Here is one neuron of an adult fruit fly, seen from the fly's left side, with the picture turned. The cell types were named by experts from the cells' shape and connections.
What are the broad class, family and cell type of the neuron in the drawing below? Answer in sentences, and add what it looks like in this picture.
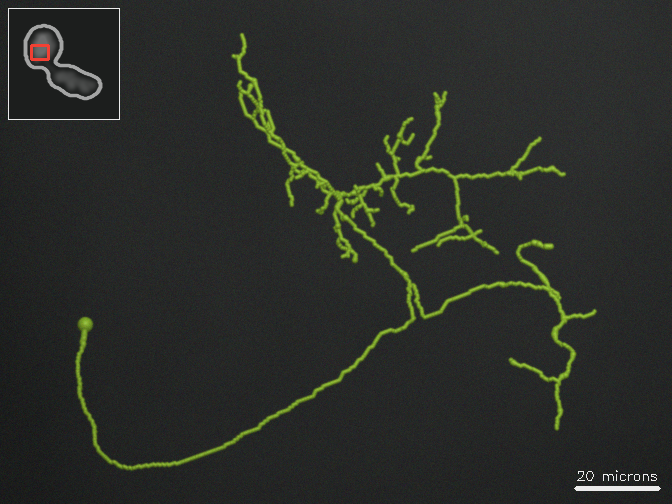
It is a central-brain intrinsic neuron. Its family is hemilineage MX3. Its cell type is CB3744. From left to right in the picture it spans about 130 microns. The picture shows dozens of branch ends.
